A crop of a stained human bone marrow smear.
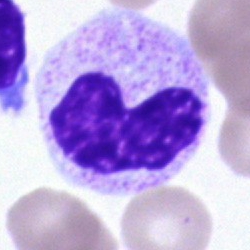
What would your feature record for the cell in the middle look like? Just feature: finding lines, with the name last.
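Nuclear shape: see how the upper side dips in, giving a kidney shape
Nuclear position: mainly in the lower half of the cell
Cytoplasm: a pale lilac-blue
Granules: fine, pink-purple, scattered throughout the cytoplasm
Name: band neutrophil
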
